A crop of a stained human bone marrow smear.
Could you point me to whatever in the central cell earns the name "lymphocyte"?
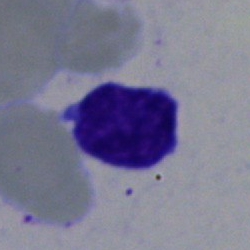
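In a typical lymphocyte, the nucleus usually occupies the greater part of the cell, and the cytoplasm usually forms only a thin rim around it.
First, this lymphocyte fits that: its nucleus fills almost the whole cell, leaving at most a very thin rim of cytoplasm. Next, the nucleus stains a deep purple-blue throughout, and the chromatin looks dense and coarsely mottled rather than fine and open. Last, a small pale blue bleb projects from the left edge of the cell.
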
